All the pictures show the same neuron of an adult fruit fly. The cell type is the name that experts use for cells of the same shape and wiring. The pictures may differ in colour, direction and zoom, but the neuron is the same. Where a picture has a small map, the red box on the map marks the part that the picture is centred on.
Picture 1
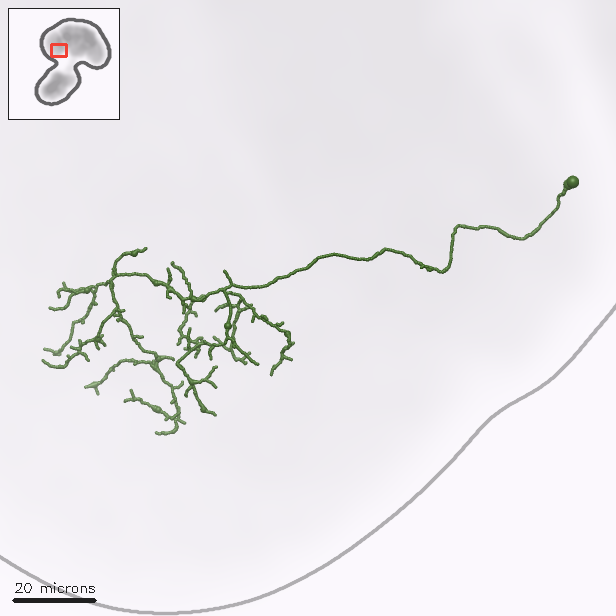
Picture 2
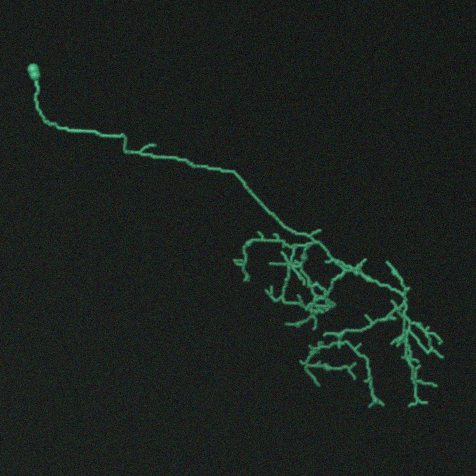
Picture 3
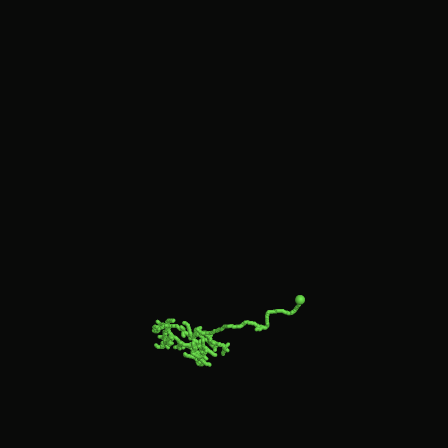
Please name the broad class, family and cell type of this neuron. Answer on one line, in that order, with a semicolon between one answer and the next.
optic-lobe intrinsic neuron; Cm; Cm15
